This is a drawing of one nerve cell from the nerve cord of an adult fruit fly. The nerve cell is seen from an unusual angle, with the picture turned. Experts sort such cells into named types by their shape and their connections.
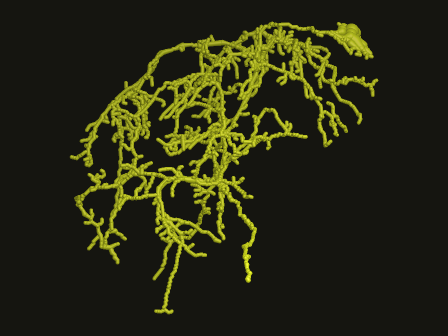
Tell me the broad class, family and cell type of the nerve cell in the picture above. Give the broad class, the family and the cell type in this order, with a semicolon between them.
motor neuron of the nerve cord; MNml; MNml81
